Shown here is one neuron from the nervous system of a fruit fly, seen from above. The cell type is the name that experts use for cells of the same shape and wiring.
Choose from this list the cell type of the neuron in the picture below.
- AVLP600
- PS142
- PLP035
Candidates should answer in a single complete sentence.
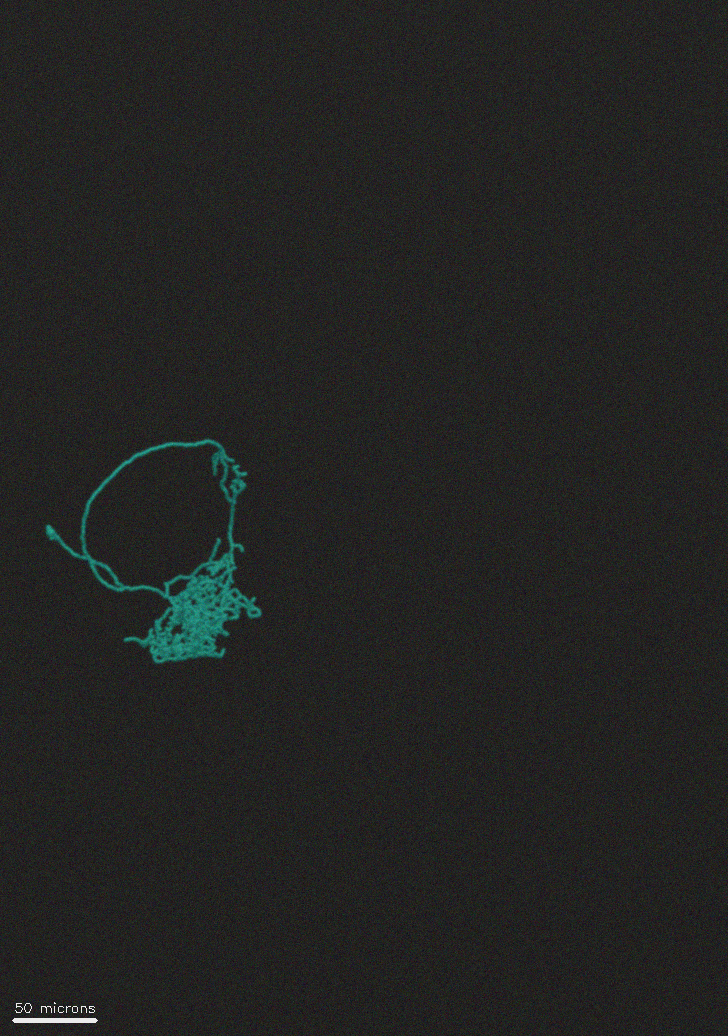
As its cell type, this neuron has PLP035.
